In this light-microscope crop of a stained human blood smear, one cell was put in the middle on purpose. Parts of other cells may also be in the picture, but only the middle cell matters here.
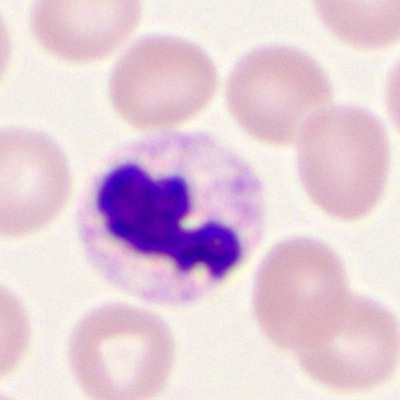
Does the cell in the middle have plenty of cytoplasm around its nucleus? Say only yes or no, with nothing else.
Yes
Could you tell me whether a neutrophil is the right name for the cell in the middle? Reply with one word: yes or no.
yes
